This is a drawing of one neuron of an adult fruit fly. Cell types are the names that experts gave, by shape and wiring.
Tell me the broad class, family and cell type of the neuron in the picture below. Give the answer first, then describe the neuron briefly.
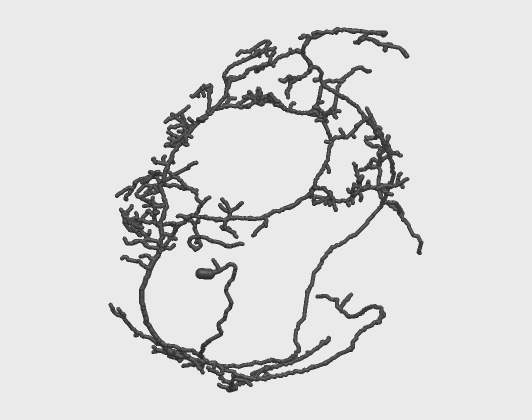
Its broad class is nerve-cord intrinsic neuron. Its family is hemilineage 04B. Its cell type is IN04B038. As drawn here it is about as wide as it is tall.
